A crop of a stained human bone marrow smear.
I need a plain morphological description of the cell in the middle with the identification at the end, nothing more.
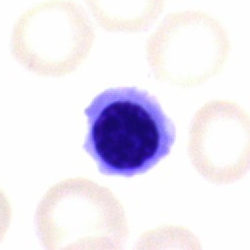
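Outline: roughly round, slightly bumpy, with a few small blunt projections. Nucleus fills most of the cell; cytoplasm only a thin rim. Chromatin dark purple, densely clumped; no nucleoli visible. Erythroblast.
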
